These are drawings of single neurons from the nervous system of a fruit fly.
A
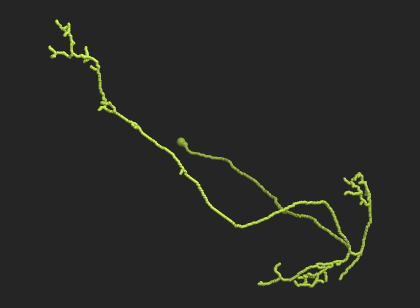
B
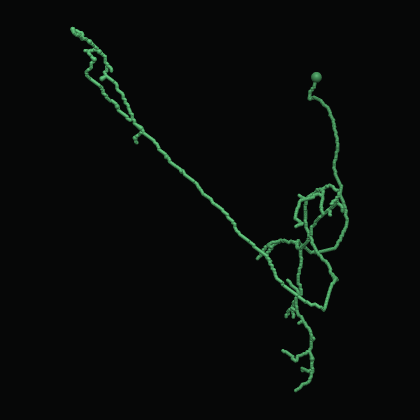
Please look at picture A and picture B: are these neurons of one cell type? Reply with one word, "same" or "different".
same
